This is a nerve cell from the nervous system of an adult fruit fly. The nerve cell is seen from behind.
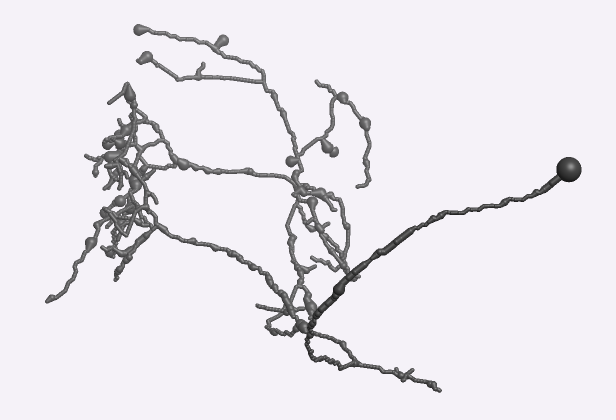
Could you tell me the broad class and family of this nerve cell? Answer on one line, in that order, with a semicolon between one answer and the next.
central-brain intrinsic neuron; hemilineage SLPad1_posterior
